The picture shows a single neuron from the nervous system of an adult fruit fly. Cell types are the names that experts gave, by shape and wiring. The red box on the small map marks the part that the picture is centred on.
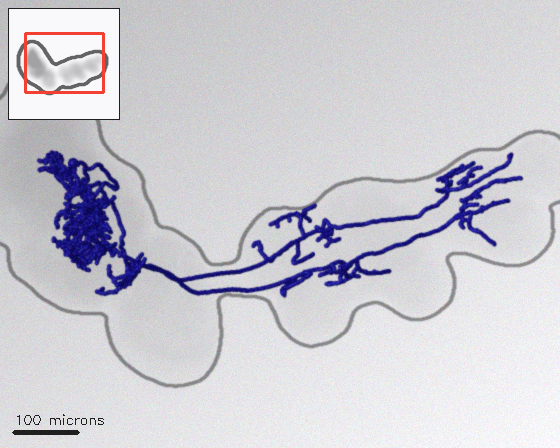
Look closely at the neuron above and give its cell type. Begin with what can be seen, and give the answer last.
From left to right in the picture it spans about 750 microns. Dozens of branch ends can be seen. This is a descending neuron. Its cell type is DNpe020.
